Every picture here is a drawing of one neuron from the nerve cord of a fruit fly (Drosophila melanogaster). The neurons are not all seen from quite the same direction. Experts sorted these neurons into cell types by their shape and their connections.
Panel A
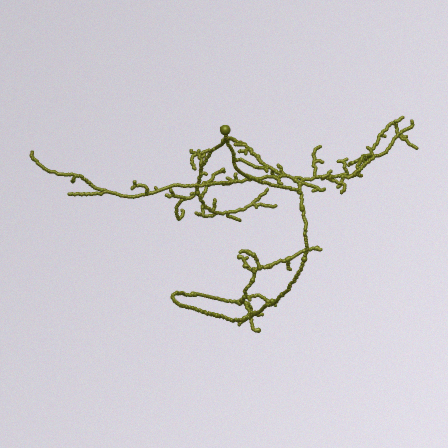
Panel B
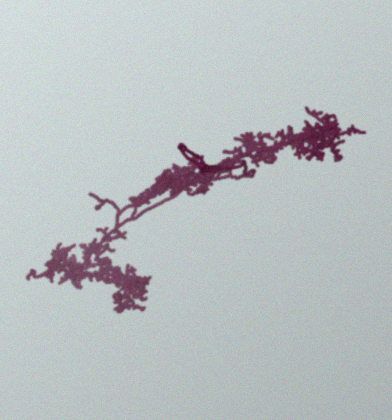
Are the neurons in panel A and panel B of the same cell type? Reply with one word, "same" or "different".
different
